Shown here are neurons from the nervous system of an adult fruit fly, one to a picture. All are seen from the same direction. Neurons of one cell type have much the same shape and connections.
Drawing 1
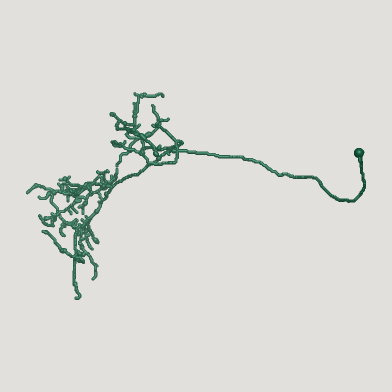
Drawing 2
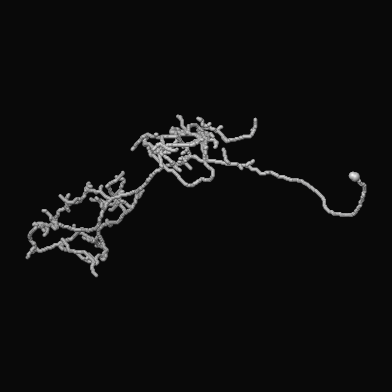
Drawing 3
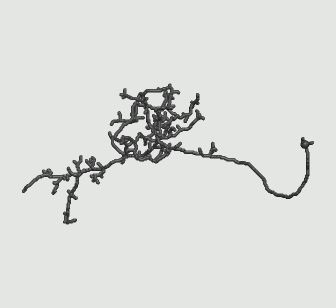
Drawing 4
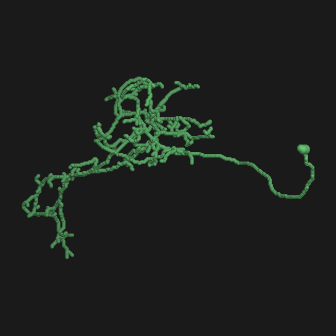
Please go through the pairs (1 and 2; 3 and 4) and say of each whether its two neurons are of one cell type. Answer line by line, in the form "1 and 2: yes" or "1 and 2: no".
1 and 2: no
3 and 4: yes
